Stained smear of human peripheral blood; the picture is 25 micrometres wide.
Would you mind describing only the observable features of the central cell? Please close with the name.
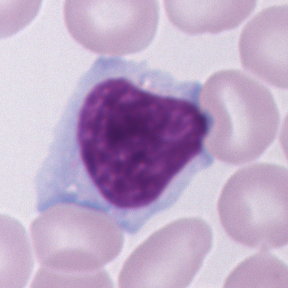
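Looking at the nucleus, I see an irregular outline, roughly triangular. Its chromatin is dense and clumped, and small paler gaps show between the clumps. I can't make out any distinct nucleolus. Turning to the cytoplasm, I find no visible granules. So this is a typical lymphocyte.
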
